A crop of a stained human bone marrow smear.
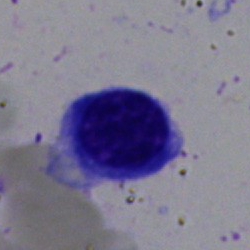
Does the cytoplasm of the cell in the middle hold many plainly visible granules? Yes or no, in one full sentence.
No, in the cell's cytoplasm no granules are visible.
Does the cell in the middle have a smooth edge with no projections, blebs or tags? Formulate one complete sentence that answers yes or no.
No, projections, blebs or tags, or a frayed edge, break the outline of this cell.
